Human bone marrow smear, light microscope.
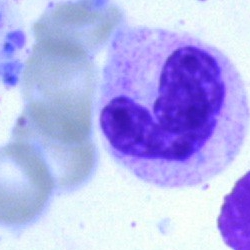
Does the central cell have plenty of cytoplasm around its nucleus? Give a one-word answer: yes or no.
Yes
